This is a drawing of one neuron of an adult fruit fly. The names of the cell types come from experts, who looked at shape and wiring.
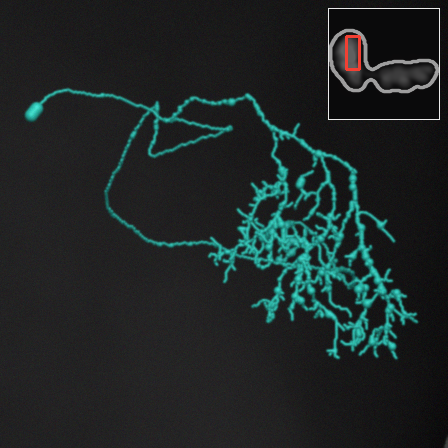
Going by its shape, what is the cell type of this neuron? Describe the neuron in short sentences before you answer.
The cell body can be seen at the upper left of the picture. The picture shows dozens of branch ends. Its broad class is visual projection neuron. Its cell type is MeVP6.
